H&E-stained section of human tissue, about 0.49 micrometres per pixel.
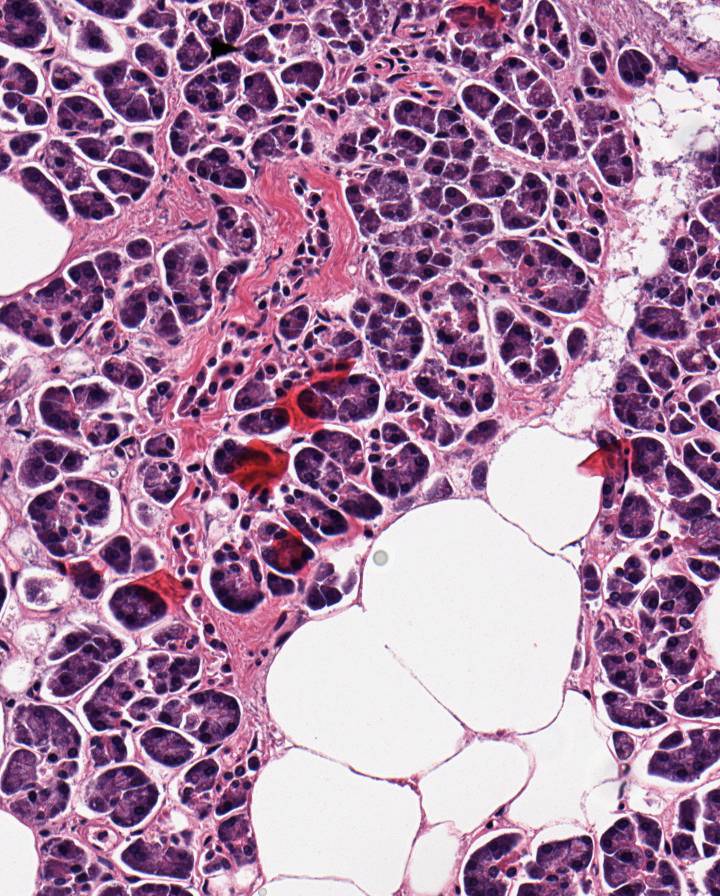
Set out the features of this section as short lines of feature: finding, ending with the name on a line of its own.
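Layout: mostly small rounded acini, packed close
Stroma: thin strands between acini
Acinar cytoplasm: dark purple, granular
Acinar nuclei: small, round, dark
Red patches: small, bright, scattered between acini, centre and left
Name: pancreas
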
